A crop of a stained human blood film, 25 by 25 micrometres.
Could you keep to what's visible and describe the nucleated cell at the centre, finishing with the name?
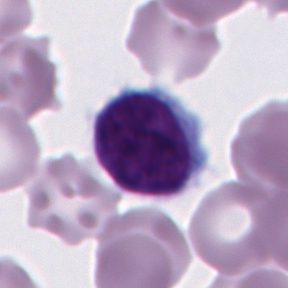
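Checking each feature in turn, the chromatin is dense and dark purple with coarse clumping. The cytoplasm is widest on the right, shows no visible granules, and the right edge carries fine, ragged, hair-like projections. The cell is a hairy cell.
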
